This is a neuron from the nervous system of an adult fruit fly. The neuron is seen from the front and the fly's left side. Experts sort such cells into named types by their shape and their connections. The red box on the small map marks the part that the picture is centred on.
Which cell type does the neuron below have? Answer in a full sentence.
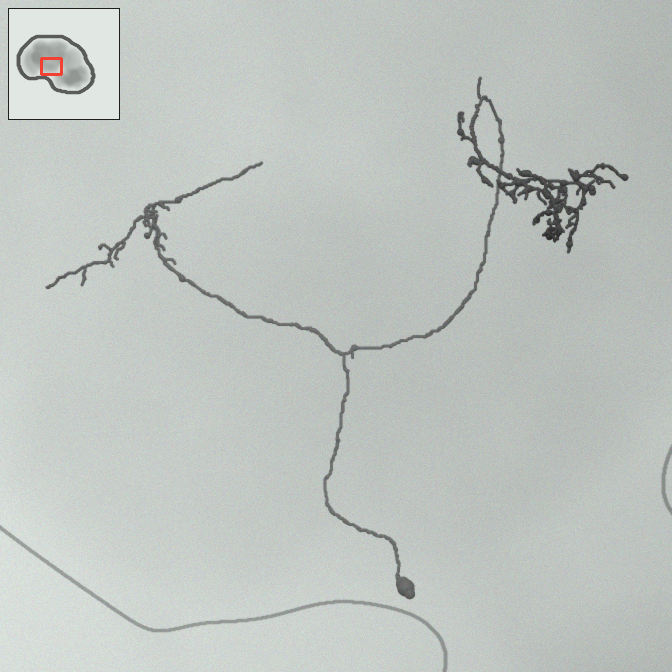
The cell type is AMMC005.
